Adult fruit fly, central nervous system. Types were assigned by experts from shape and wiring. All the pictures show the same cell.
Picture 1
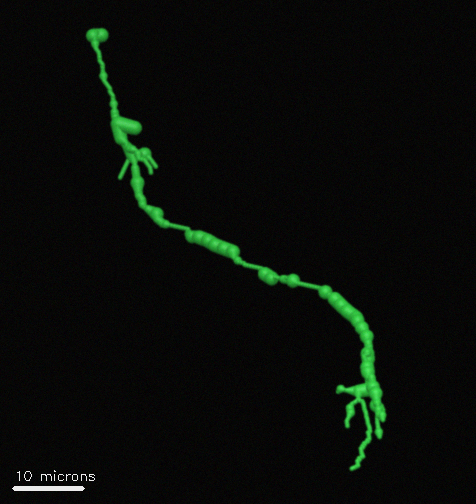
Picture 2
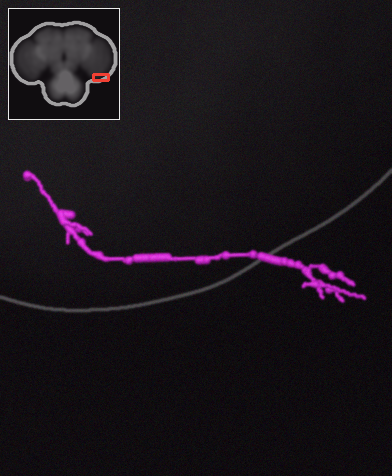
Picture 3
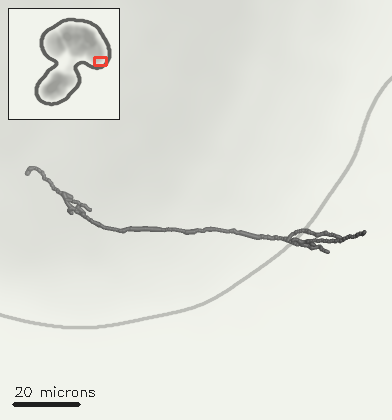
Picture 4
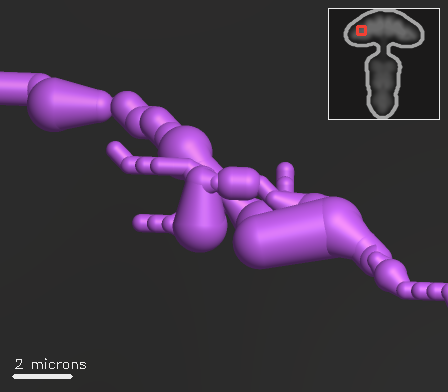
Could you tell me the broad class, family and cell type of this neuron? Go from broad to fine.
optic-lobe intrinsic neuron; L; L4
